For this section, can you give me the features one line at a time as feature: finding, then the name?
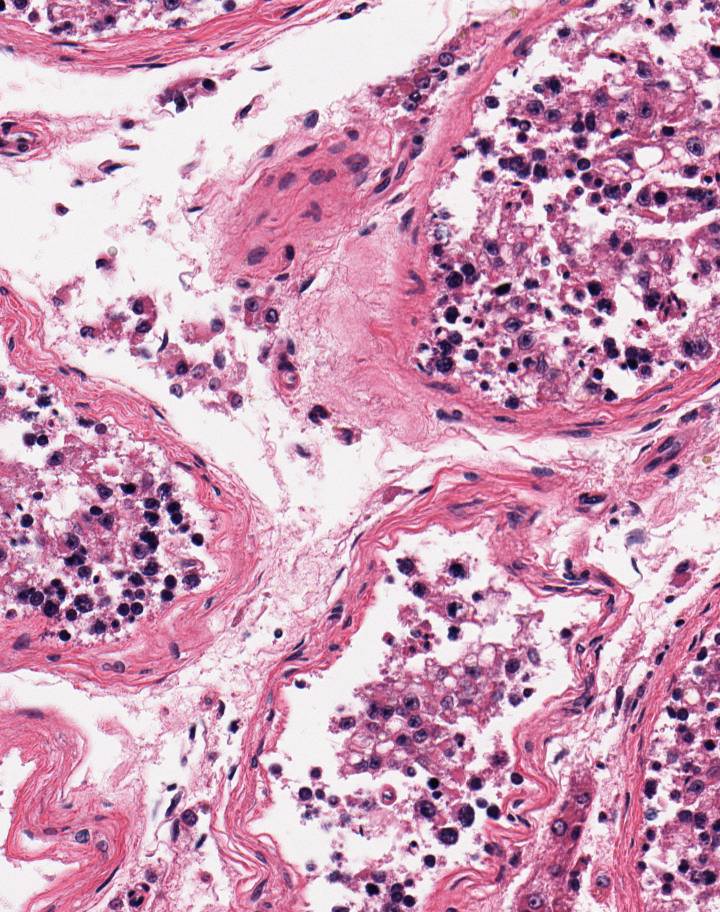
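Units: several, rounded and elongated, cut in section, loose pale tissue between
Contents: cells loose, detached, no orderly layered lining
Nuclei: many small, round, very dark, condensed
Group: top centre between units, larger polygonal cells, abundant pink cytoplasm, oval nuclei
Name: testis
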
